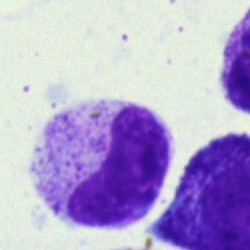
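Metamyelocyte, the central cell in this stained human bone marrow smear. Its nucleus is indented on the left side, giving a kidney shape, and lies toward the right side of the cell. A broad area of pale lilac cytoplasm lies to the left of the nucleus and holds many fine purple granules.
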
